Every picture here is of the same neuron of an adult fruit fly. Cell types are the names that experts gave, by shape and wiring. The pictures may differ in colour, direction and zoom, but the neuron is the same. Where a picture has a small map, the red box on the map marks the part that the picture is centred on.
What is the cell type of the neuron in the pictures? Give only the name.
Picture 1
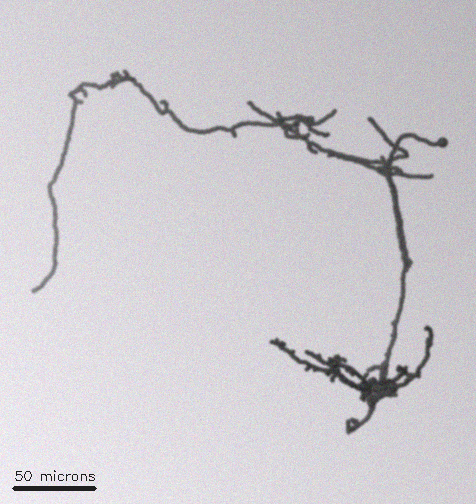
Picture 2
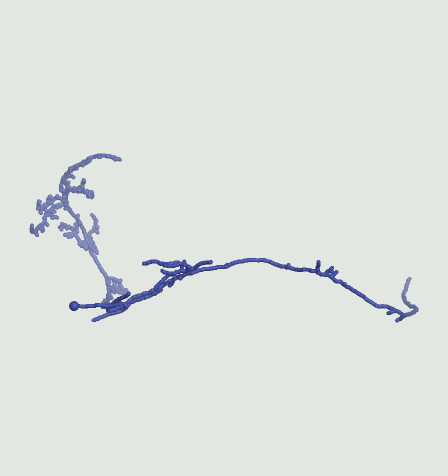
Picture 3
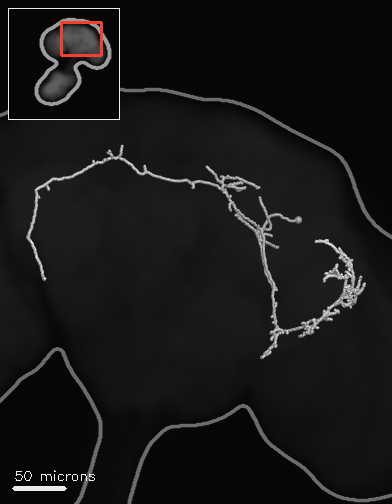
CB2377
